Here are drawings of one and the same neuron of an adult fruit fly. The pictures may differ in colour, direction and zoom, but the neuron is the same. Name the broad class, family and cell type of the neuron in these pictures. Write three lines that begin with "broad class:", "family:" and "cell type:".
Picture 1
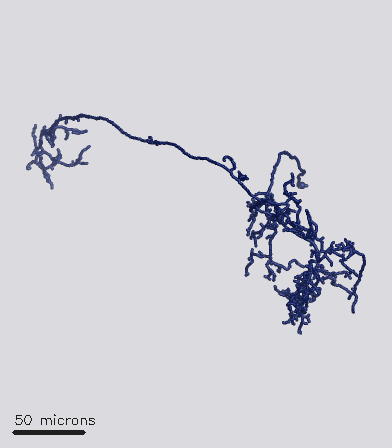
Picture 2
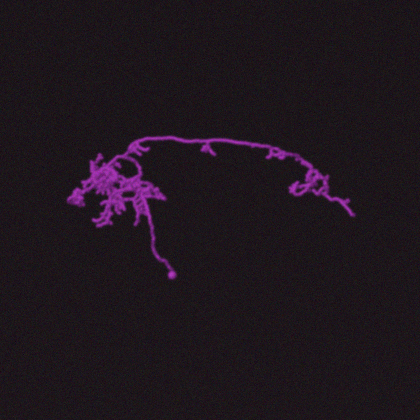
broad class: central-brain intrinsic neuron
family: hemilineage DM4_dorsal
cell type: pC1_12b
